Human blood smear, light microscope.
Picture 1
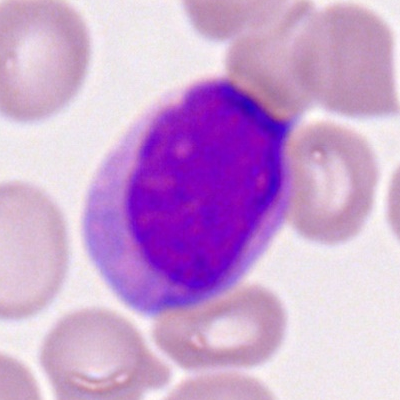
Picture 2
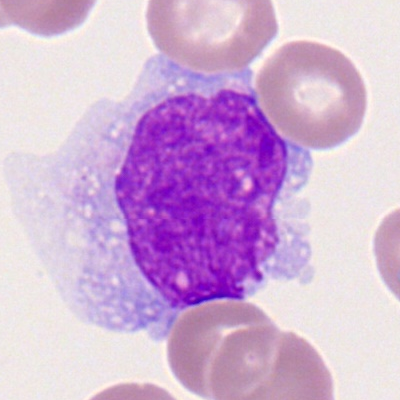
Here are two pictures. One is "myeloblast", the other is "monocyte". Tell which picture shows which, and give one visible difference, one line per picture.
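Picture 1 – myeloblast. No vacuoles are seen in the cytoplasm.
Picture 2 – monocyte. Numerous small clear vacuoles are scattered through the cytoplasm.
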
